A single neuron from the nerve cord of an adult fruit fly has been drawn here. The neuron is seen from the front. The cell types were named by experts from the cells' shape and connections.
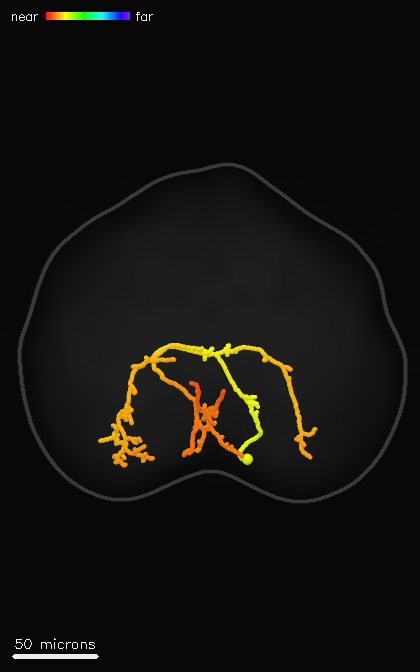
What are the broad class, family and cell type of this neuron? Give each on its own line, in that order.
nerve-cord intrinsic neuron
hemilineage 12B
IN12B081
